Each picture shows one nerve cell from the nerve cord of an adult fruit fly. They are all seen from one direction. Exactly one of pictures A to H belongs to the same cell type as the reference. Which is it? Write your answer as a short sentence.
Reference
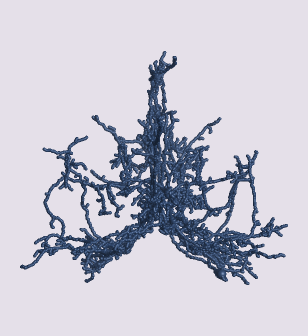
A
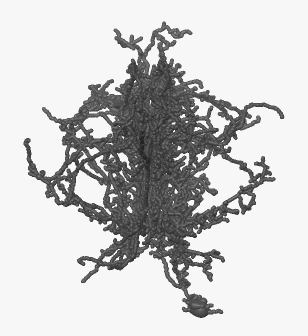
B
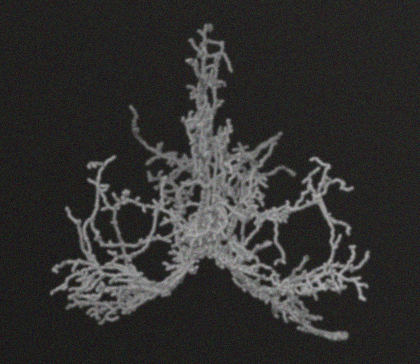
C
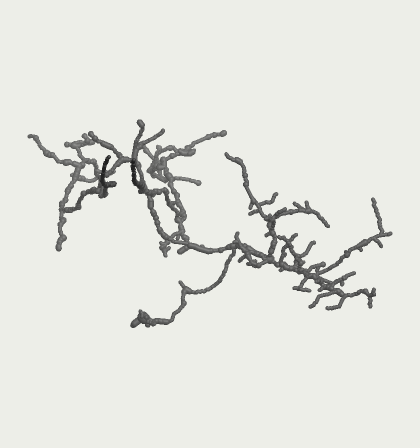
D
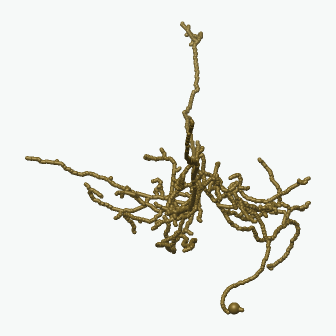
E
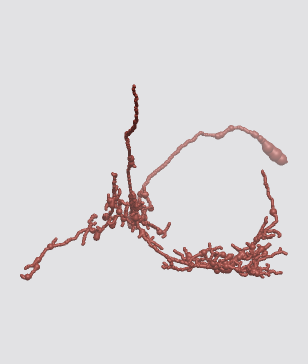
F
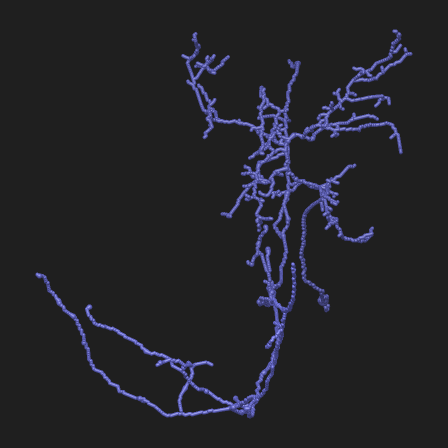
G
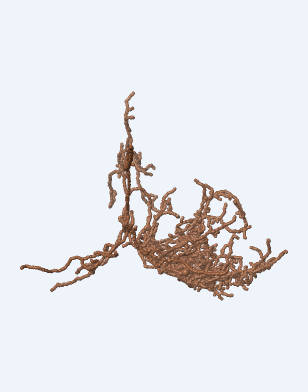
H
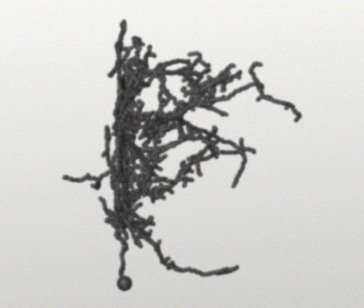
The nerve cell in picture B is of the same cell type.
